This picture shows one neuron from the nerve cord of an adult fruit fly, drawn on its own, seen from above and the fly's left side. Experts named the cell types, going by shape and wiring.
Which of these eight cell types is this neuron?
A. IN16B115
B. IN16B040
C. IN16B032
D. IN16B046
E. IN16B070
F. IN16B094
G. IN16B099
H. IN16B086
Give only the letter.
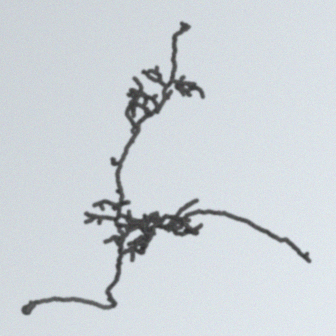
G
